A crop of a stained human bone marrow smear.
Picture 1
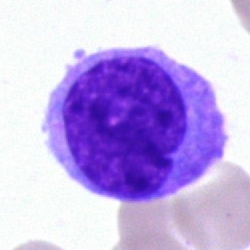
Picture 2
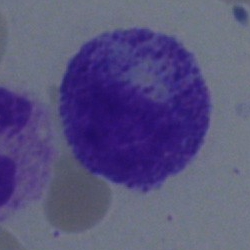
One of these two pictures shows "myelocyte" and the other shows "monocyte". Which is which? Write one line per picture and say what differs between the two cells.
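Picture 1 – monocyte. No distinct granules are seen in the cytoplasm.
Picture 2 – myelocyte. Coarse dark purple granules cover the whole cell.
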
